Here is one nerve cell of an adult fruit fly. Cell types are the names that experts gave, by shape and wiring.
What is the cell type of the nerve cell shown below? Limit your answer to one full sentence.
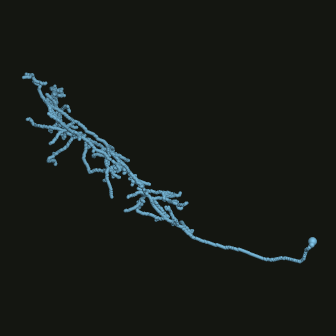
With respect to cell type, this nerve cell is IN03B063.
